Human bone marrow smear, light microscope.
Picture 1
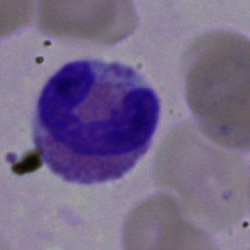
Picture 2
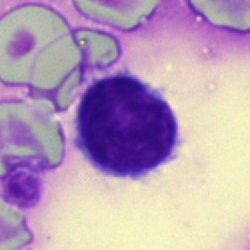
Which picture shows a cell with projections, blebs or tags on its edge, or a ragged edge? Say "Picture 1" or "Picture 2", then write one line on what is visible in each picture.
Picture 2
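In picture 1: The cell outline is round and smooth.
In picture 2: Short fine projections fringe the edge of the cell, most visibly on the right and lower sides.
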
